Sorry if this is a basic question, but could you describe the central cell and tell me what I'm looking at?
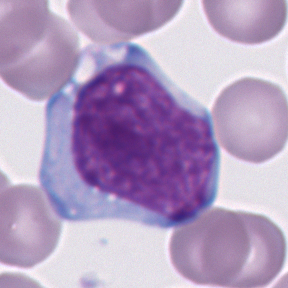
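Notice how angular the outline is, all straight edges and corners rather than a smooth curve. The nucleus sits off-centre, over toward the right side. The cytoplasm makes a wide rim, broadest on the left, and there are no coloured granules in it. It's a myeloblast.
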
